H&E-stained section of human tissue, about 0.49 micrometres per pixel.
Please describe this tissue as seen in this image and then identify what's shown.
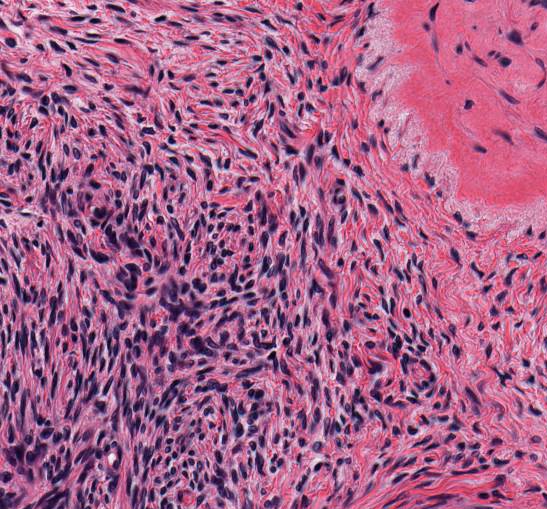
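Spindle cells with elongated, dark-staining, often tapered or slightly wavy nuclei and scant pink cytoplasm with indistinct borders lie among wispy pink collagen fibres. They crowd most in the centre and left, thinning toward the right. This is ovary.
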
